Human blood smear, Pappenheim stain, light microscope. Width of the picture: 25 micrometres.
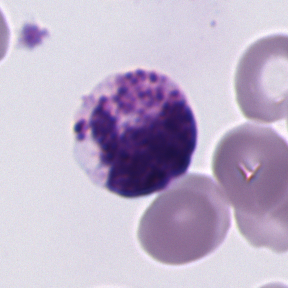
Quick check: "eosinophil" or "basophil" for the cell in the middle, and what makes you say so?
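Basophil. Coarse dark purple granules cover most of the cell, hiding the nucleus so its outline cannot be traced.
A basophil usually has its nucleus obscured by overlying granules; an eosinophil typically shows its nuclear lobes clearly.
That difference decides it. A pale pinkish, nearly granule-free strip of cytoplasm lies along the left edge, and the cell is about 11 micrometres across.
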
